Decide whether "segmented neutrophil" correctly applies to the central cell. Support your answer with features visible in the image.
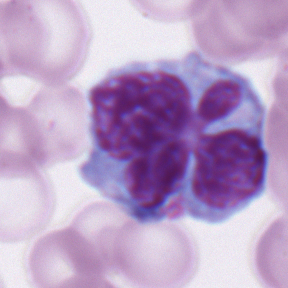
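Start with the cytoplasm: it is pale grey-blue, and that colour goes with a monocyte.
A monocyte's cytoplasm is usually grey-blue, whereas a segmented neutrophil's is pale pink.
So this feature speaks against a segmented neutrophil. Next, the cytoplasm shows no distinct granules and no clear vacuoles. The outline is irregular, with angular bulges rather than a smooth circle, and red cells surround the cell and touch its edges. The nucleus fills about 70% of the cell's area. With the grey-blue cytoplasm settling it, this is a monocyte, not a segmented neutrophil.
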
